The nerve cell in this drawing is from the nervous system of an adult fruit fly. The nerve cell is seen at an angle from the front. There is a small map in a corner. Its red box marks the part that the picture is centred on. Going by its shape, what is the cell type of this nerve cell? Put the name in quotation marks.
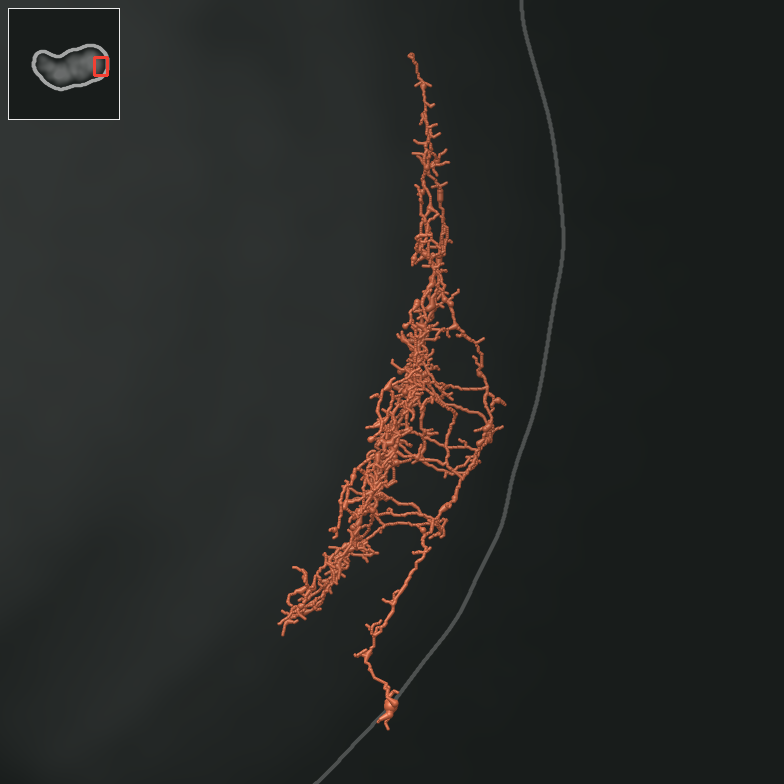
"Dm20"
